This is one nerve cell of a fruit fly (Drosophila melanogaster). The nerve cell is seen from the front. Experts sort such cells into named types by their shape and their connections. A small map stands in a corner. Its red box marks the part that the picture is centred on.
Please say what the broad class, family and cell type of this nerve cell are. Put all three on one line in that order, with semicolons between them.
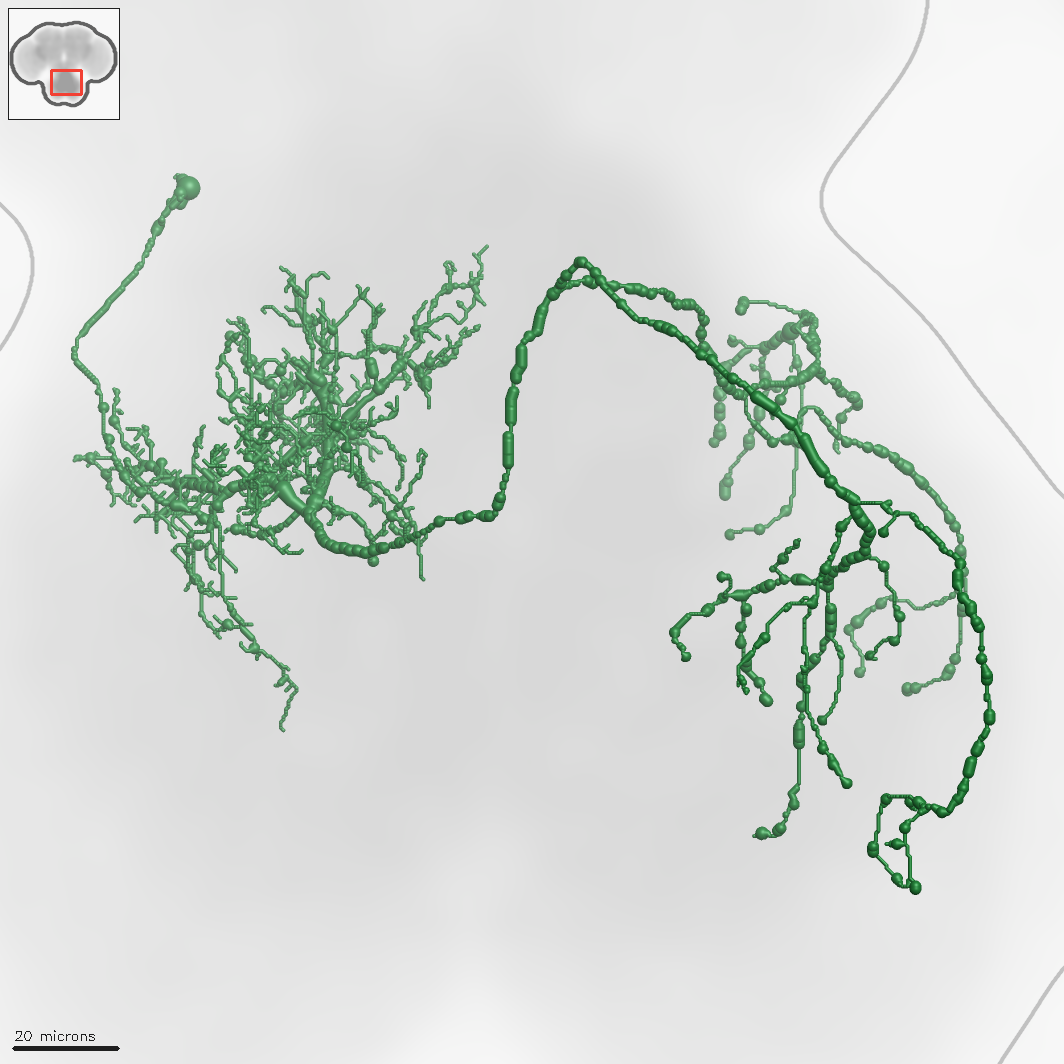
nerve-cord intrinsic neuron; hemilineage 18B; IN18B015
